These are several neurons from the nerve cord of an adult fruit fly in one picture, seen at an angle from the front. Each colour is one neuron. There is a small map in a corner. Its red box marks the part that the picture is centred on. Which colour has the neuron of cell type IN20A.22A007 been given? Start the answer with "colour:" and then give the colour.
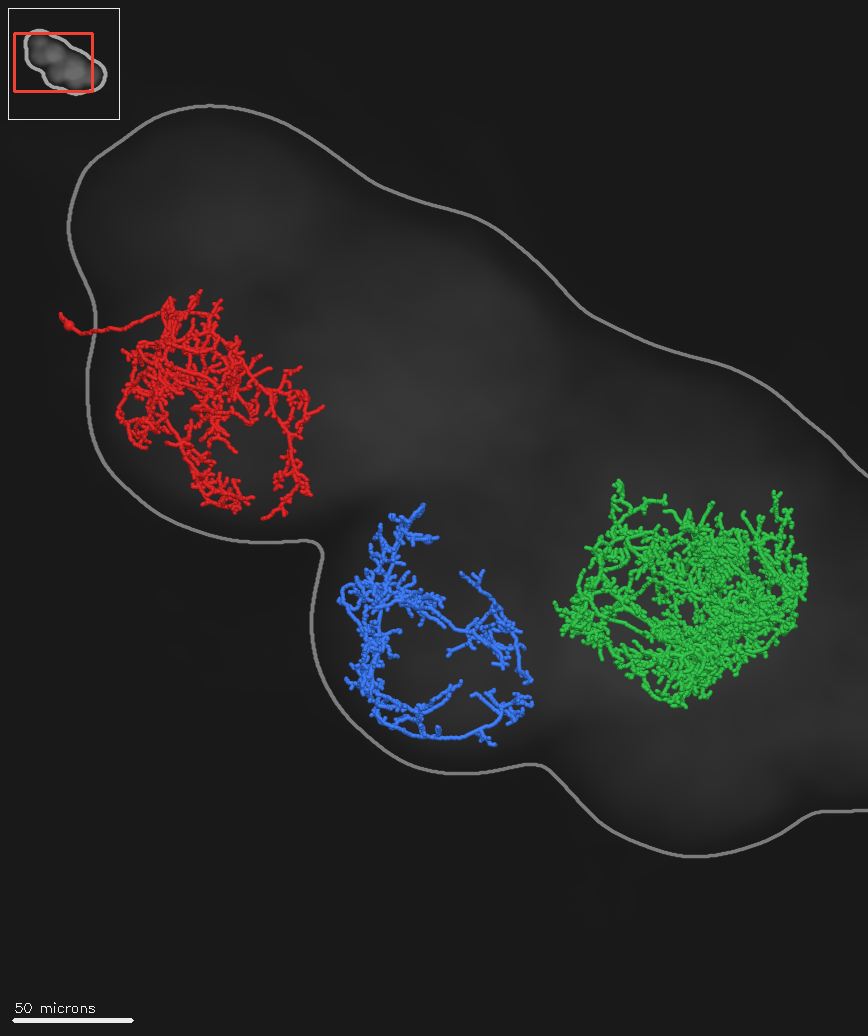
colour: red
